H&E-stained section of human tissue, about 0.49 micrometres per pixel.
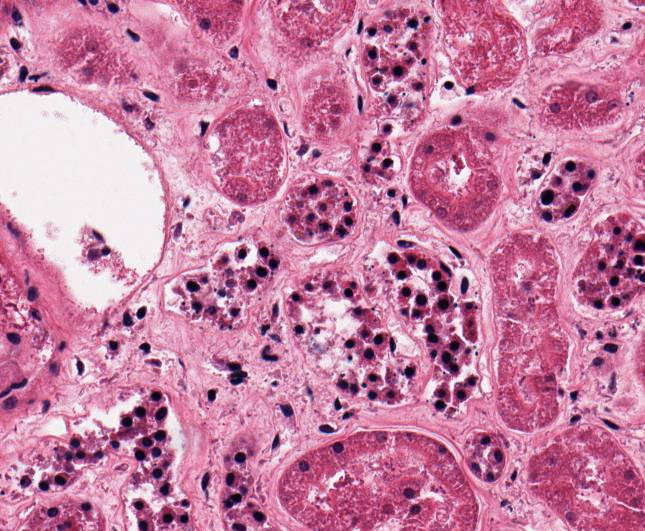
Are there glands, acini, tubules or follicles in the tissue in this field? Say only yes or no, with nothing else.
Yes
